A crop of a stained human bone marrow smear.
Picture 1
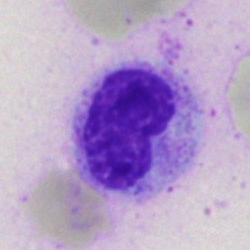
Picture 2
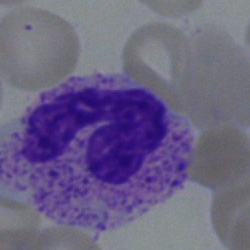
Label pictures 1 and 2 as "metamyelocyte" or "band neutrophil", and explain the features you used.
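Looking at the two, picture 1 is the metamyelocyte and picture 2 the band neutrophil. The nucleus is where they part most: in the metamyelocyte it is kidney-shaped with a notch on its right side, while in the band neutrophil it is bent into a horseshoe whose opening faces downward.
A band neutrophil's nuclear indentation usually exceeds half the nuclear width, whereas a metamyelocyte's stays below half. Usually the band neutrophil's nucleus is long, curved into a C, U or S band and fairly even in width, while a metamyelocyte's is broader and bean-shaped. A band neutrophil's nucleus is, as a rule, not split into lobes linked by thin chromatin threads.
The chromatin, I notice, is dark purple and clumped in both, coarsely so in the metamyelocyte, where small paler gaps show through.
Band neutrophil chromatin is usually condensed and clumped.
Neither nucleus shows a nucleolus. The cytoplasm differs in tint: a moderate rim of pale greyish-blue in the metamyelocyte, widest to the right of the nucleus and free of vacuoles, against pale lilac in the band neutrophil. Both outlines are roughly round, smooth-edged in the metamyelocyte and slightly uneven in the band neutrophil. Around the band neutrophil lie pale grey unnucleated red cells, with no other nucleated cell in view.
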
